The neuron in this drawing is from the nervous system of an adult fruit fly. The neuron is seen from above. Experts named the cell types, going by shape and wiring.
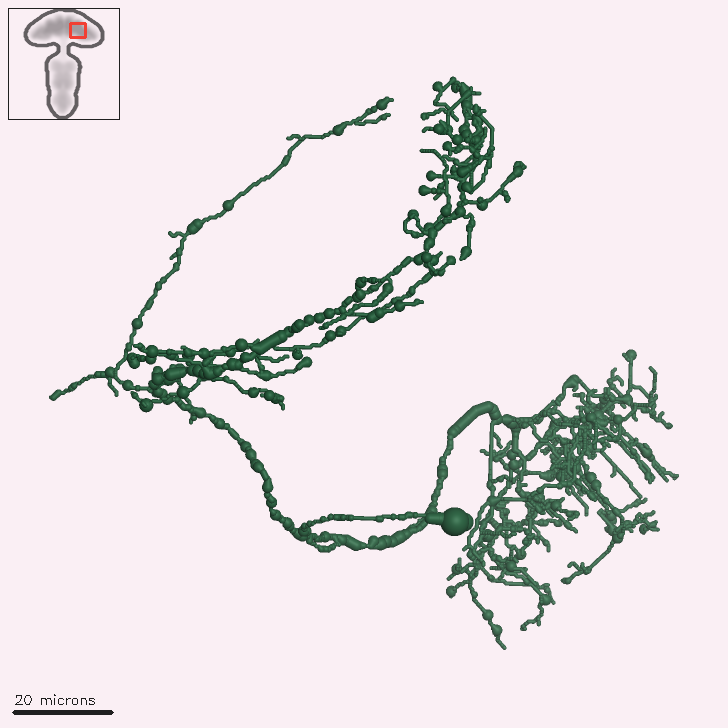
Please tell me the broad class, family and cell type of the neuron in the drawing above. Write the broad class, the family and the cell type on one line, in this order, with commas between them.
visual projection neuron, hemilineage SLPpl2, LoVP51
